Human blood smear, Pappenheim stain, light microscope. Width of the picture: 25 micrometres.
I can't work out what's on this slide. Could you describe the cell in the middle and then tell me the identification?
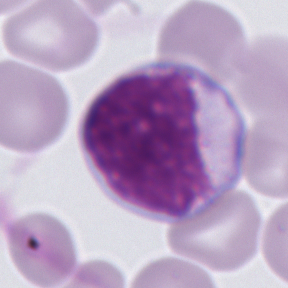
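The outline of this cell is round and smooth, with no projections. It is about 14 micrometres across, and its nucleus, about 13 by 11 micrometres, fills about 70% of the cell's area. The cytoplasm forms a pale crescent on the right side of the nucleus. It is very pale, almost colourless, rather than deep blue, and holds no clear vacuoles. This is a large granular lymphocyte.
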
